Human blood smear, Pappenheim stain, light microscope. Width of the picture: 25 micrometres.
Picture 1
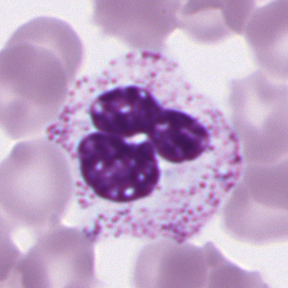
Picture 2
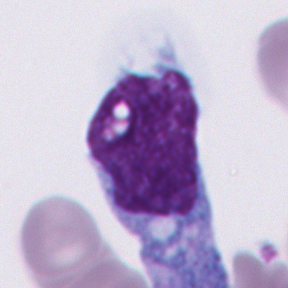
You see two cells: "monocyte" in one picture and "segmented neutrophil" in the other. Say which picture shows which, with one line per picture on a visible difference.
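Picture 1 is a segmented neutrophil. The granules are coarse, distinct dots rather than a fine dust.
Picture 2 is a monocyte. No distinct coloured granules are seen in the cytoplasm.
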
